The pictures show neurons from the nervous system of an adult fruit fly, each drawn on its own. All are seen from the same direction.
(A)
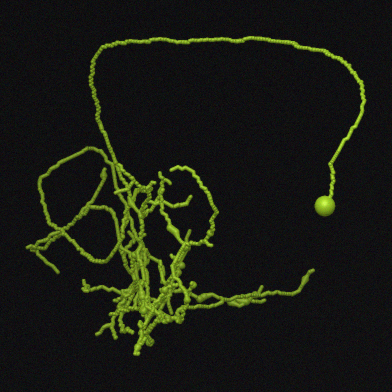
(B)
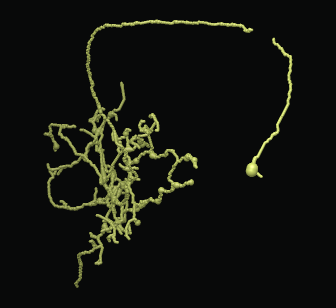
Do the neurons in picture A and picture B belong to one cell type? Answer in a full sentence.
They are of the same cell type.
